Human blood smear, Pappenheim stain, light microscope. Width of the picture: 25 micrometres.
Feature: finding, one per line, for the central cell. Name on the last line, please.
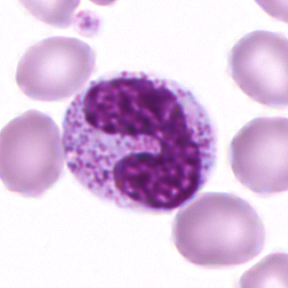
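Outline: round and smooth
Nucleus: two lobes joined on the right, with a notch opening to the left
Chromatin: dark purple, coarsely clumped
Granules: extending right out to the cell edge
Name: band neutrophil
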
